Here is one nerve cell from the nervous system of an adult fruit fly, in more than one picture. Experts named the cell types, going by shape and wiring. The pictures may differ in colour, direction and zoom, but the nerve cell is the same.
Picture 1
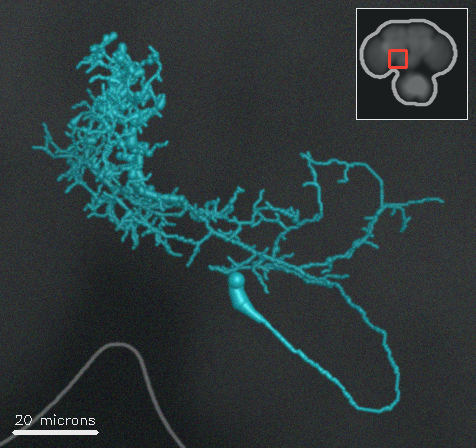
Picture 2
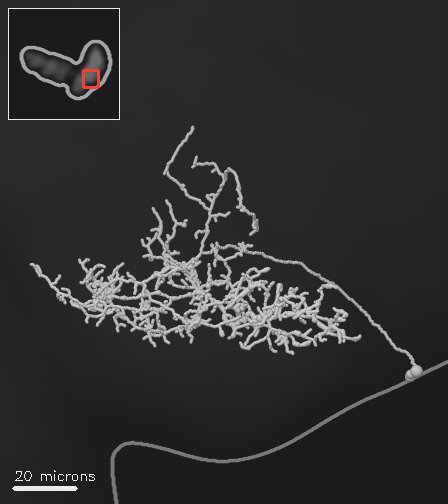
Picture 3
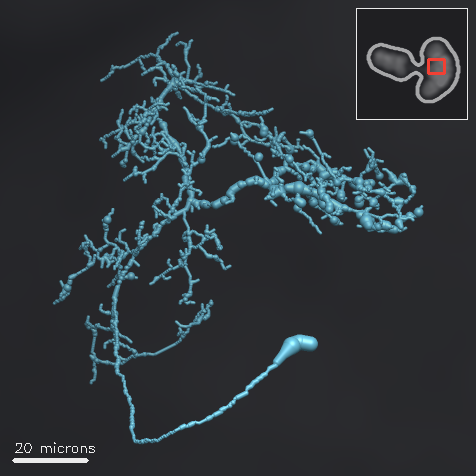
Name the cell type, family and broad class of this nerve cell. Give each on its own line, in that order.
WED207
hemilineage MD3
central-brain intrinsic neuron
